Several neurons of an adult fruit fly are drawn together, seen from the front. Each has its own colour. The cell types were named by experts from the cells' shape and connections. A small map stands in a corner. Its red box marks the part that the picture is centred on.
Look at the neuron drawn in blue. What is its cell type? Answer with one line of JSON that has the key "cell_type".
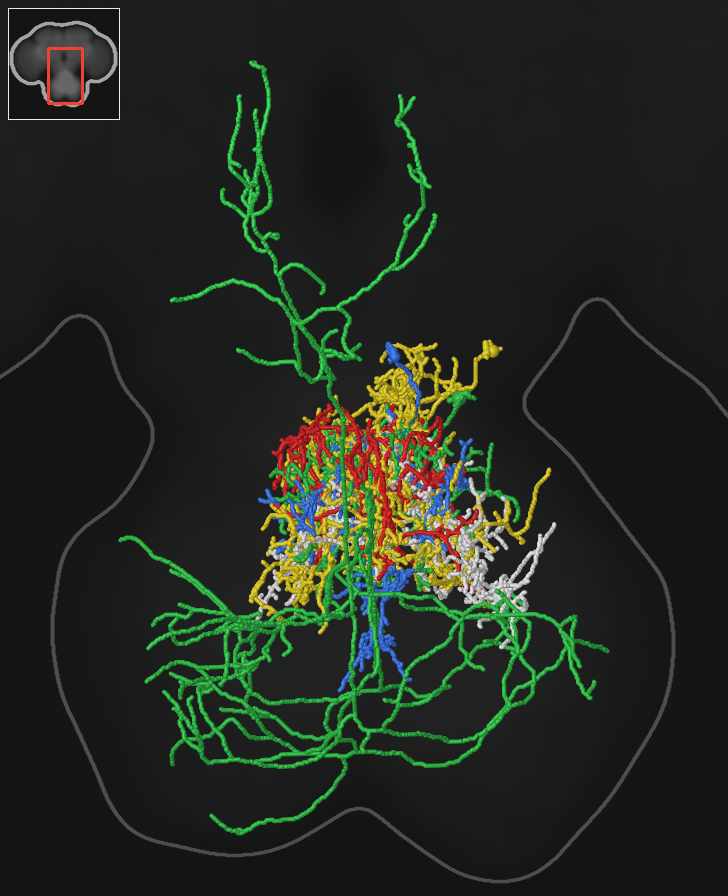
{"cell_type": "IN05B042"}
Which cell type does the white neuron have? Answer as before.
{"cell_type": "IN03B029"}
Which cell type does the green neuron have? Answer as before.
{"cell_type": "AN05B095"}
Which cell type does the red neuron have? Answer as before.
{"cell_type": "IN13B103"}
